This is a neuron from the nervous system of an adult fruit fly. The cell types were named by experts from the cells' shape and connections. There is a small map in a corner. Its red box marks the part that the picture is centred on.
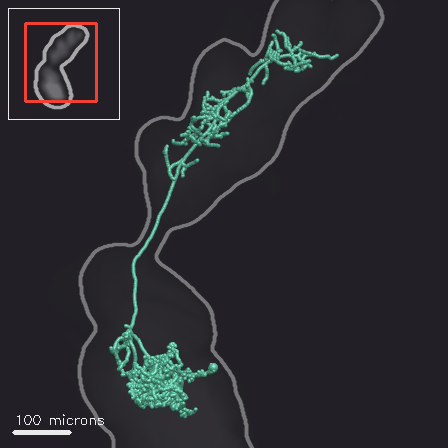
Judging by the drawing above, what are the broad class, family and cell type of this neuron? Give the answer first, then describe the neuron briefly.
Its broad class is descending neuron. Its family is DNpe. Its cell type is DNpe056. The cell body is at the bottom of the picture. From top to bottom in the picture it spans about 700 microns. The picture shows dozens of branch ends.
